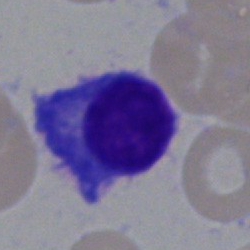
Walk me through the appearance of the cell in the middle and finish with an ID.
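The chromatin stains dark purple and appears dense. The cytoplasm stains deep blue. Most of it lies to the left of the nucleus, while on the right only a thin rim remains. The left margin of the cytoplasm is ragged, bearing several small irregular projections. This is a plasma cell.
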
